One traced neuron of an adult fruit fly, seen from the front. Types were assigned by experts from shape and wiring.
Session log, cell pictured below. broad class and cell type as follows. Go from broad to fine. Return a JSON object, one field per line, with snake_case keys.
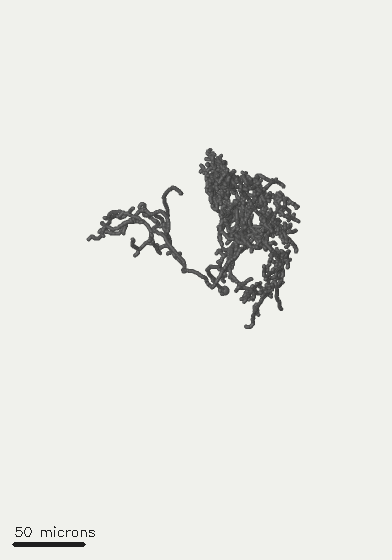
{
 "broad_class": "nerve-cord intrinsic neuron",
 "cell_type": "INXXX066"
}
